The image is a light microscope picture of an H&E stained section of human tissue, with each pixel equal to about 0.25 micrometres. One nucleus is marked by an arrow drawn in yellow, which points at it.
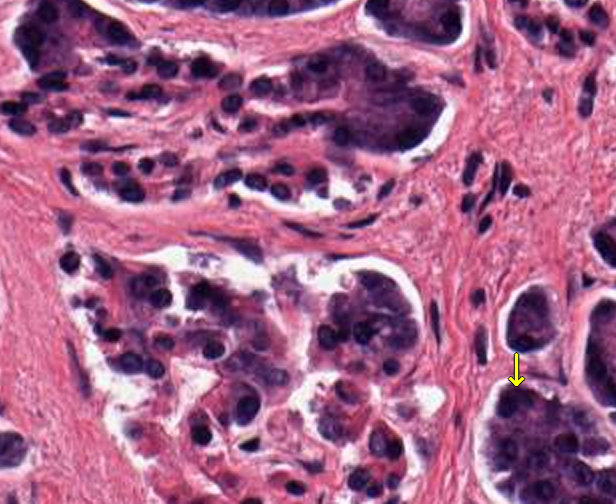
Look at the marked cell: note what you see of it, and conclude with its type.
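The cell lies at the outer rim of a rounded cluster of tightly packed cells. A thin clear gap separates that cluster's edge from the surrounding pink wavy fibres. The borders between this cell and its neighbours in the cluster cannot be made out. The marked cell is a pancreatic acinar cell.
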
